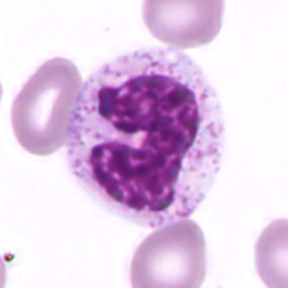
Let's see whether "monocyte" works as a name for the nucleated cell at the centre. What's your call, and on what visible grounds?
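Let's begin with the chromatin: dark purple, coarsely clumped.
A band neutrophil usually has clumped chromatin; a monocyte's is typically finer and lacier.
That points to band neutrophil, away from monocyte. Next, the cytoplasm is plentiful and pale pink, with fine pink-violet granules.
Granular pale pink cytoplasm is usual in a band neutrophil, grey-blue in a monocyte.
Again, against monocyte. No nucleoli can be seen.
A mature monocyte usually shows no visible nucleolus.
So that point alone doesn't exclude it. With a thick C-shaped nucleus opening left, this is a band neutrophil, not a monocyte.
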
